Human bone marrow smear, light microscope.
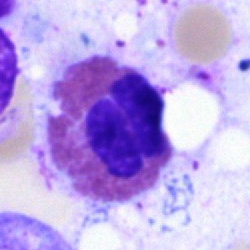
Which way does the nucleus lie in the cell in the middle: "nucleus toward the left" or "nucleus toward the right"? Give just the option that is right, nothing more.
Nucleus toward the right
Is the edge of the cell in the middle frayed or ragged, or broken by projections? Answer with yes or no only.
Yes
